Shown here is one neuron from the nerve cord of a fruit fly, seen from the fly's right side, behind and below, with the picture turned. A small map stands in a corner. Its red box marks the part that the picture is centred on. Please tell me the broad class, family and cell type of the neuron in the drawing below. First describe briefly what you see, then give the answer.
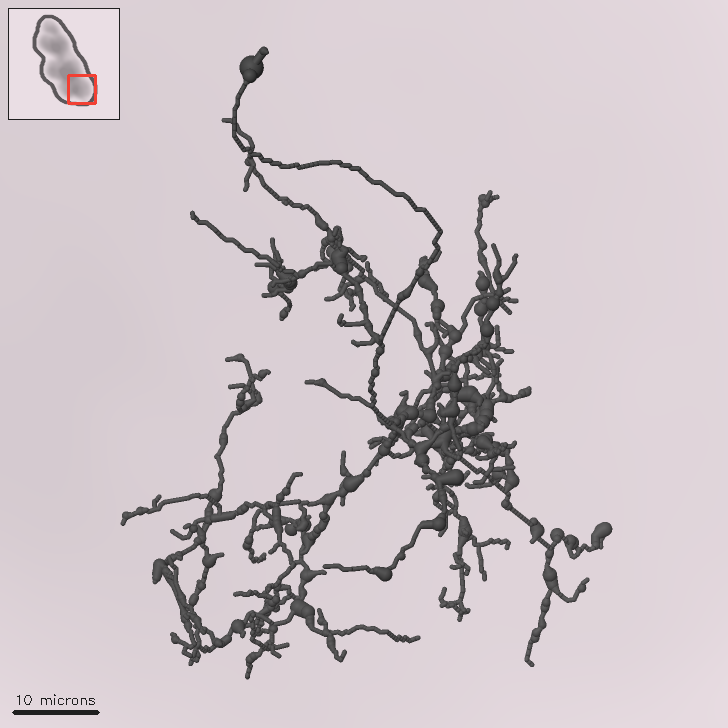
By the scale bar it is about 75 microns tall in this view. As drawn here it is taller than it is wide. It is a nerve-cord intrinsic neuron. The family is hemilineage 20A.22A. It is of cell type IN20A.22A055.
